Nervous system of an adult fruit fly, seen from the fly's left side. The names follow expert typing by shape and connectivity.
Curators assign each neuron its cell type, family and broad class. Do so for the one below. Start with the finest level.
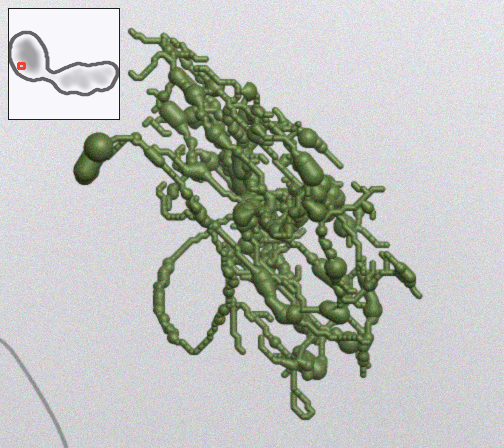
GNG608; hemilineage TRdm; central-brain intrinsic neuron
